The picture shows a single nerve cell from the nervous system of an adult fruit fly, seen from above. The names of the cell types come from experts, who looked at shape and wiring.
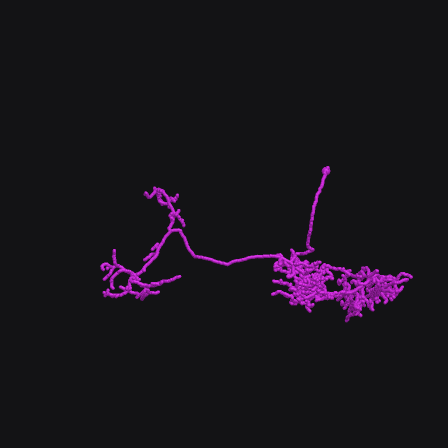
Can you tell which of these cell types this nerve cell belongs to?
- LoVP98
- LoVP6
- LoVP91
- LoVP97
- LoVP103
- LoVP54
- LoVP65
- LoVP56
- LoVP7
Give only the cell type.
LoVP91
